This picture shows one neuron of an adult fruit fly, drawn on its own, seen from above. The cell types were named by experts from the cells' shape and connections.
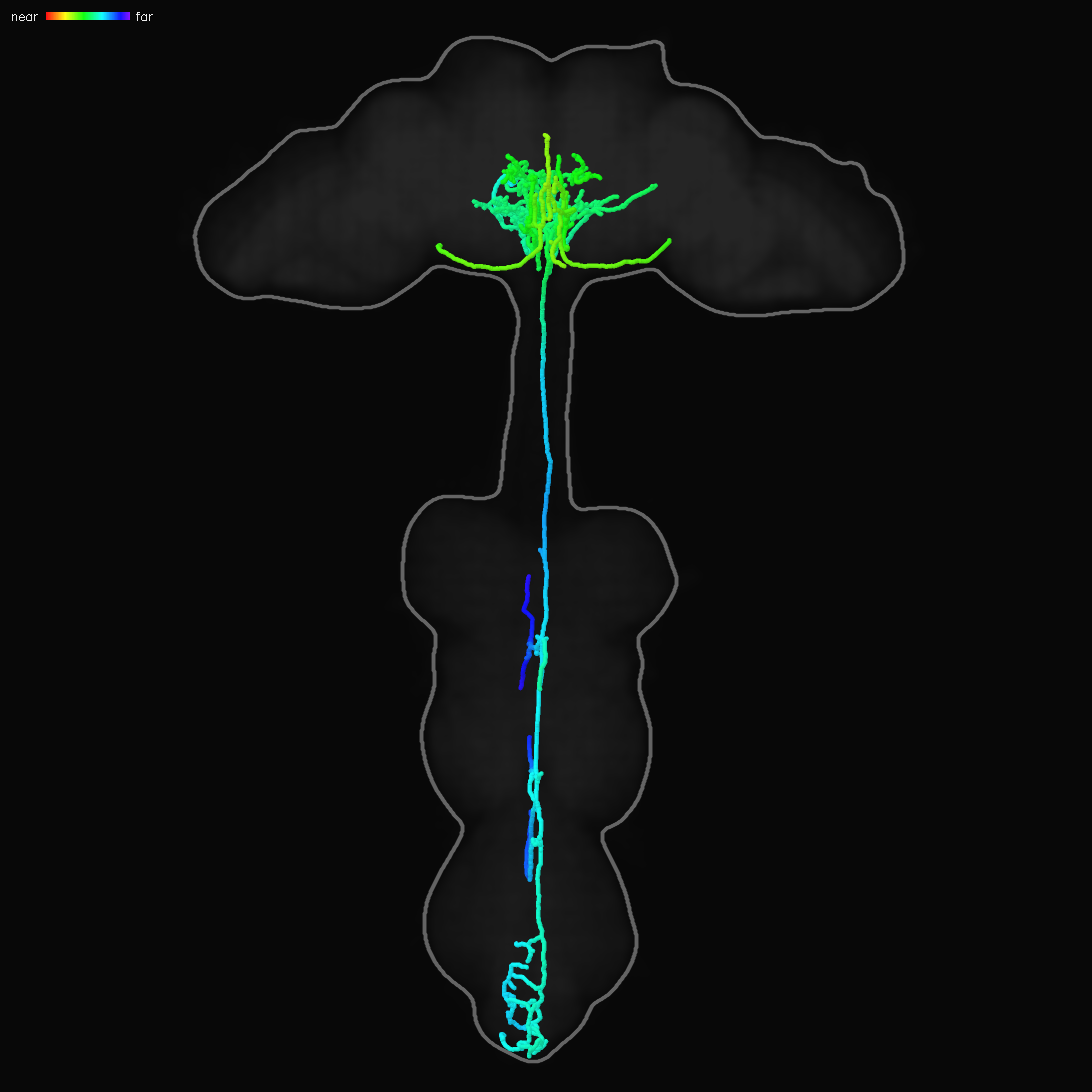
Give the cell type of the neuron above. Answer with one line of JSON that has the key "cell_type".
{"cell_type": "DNg33"}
